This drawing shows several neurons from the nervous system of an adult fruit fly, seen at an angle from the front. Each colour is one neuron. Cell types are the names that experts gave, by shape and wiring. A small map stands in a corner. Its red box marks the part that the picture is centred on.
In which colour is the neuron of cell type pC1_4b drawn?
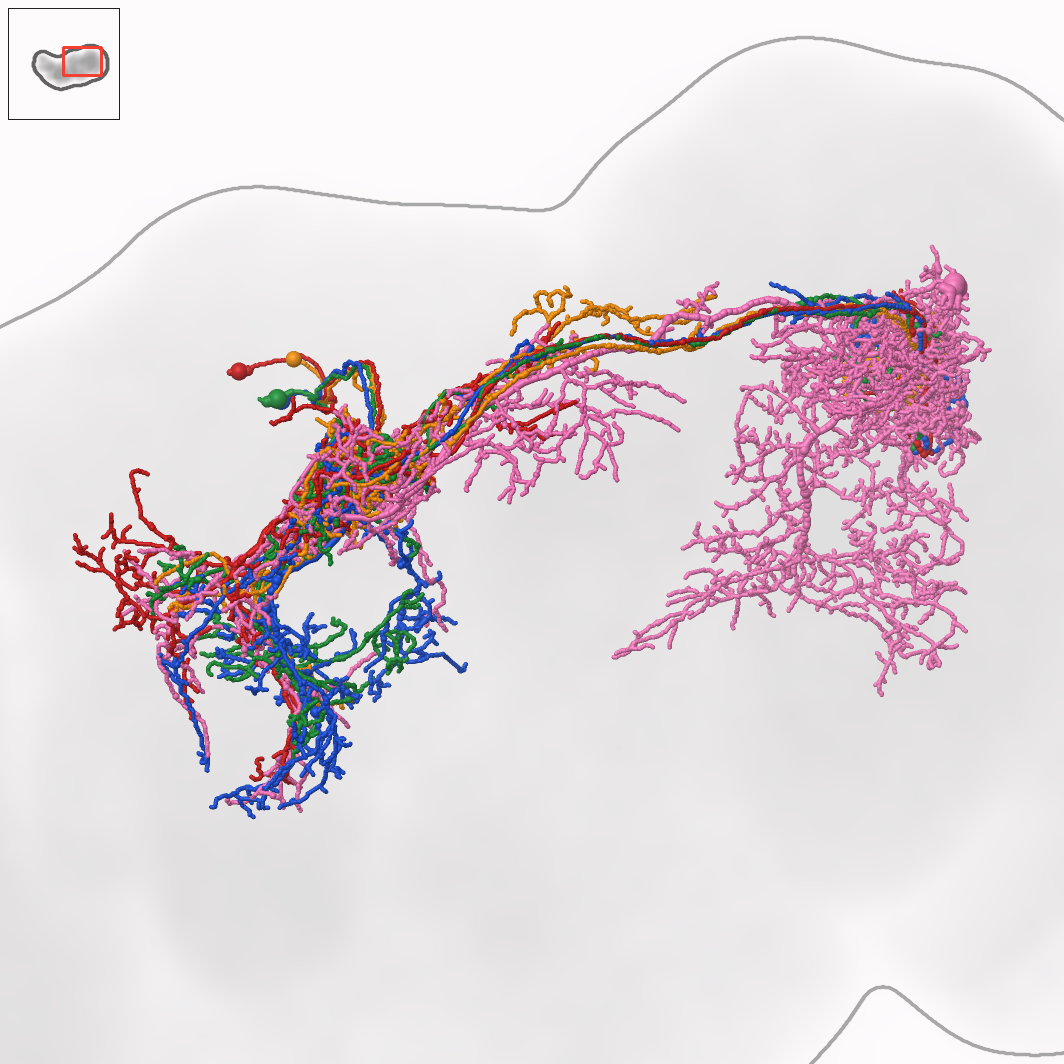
green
